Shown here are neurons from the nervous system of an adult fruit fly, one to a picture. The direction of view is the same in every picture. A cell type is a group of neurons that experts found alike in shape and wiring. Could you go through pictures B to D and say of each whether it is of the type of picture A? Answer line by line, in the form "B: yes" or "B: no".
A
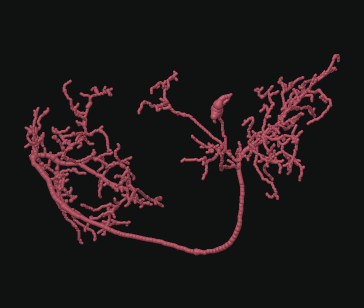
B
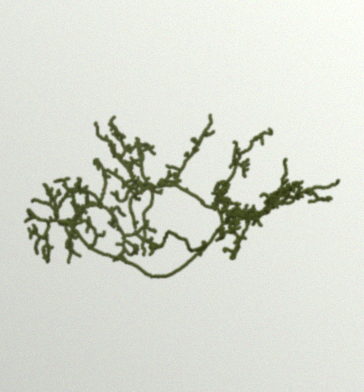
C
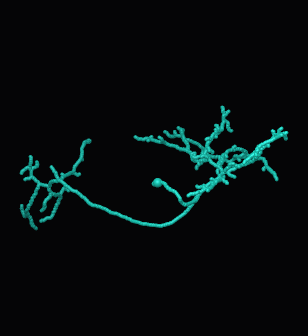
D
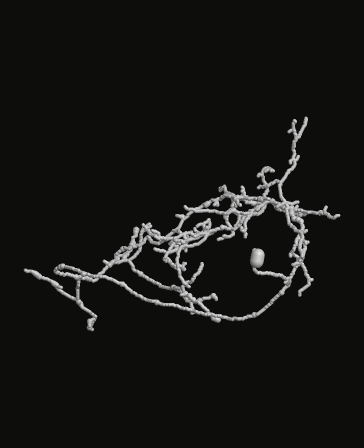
B: yes
C: no
D: no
